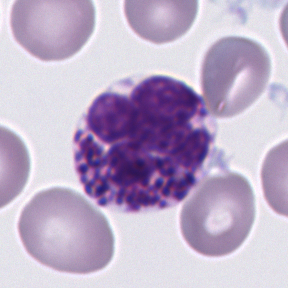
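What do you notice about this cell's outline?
It is round and smooth, with no surface projections.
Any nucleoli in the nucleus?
None can be seen.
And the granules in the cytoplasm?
Coarse and round, stained dark purple-blue, crowded mostly in the lower half of the cell.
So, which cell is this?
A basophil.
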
